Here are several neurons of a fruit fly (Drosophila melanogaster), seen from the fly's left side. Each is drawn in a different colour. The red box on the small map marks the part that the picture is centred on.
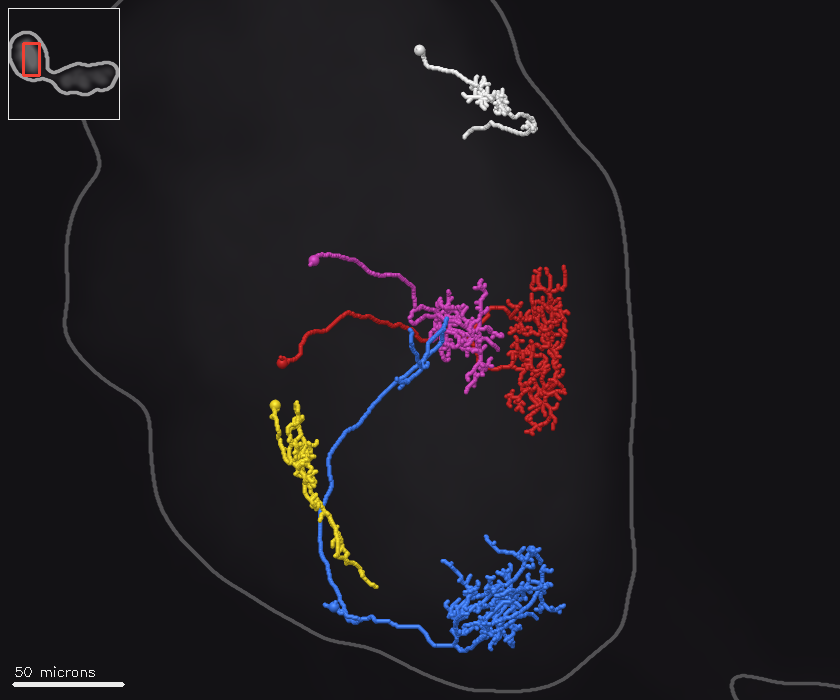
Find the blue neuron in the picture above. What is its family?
MeLo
